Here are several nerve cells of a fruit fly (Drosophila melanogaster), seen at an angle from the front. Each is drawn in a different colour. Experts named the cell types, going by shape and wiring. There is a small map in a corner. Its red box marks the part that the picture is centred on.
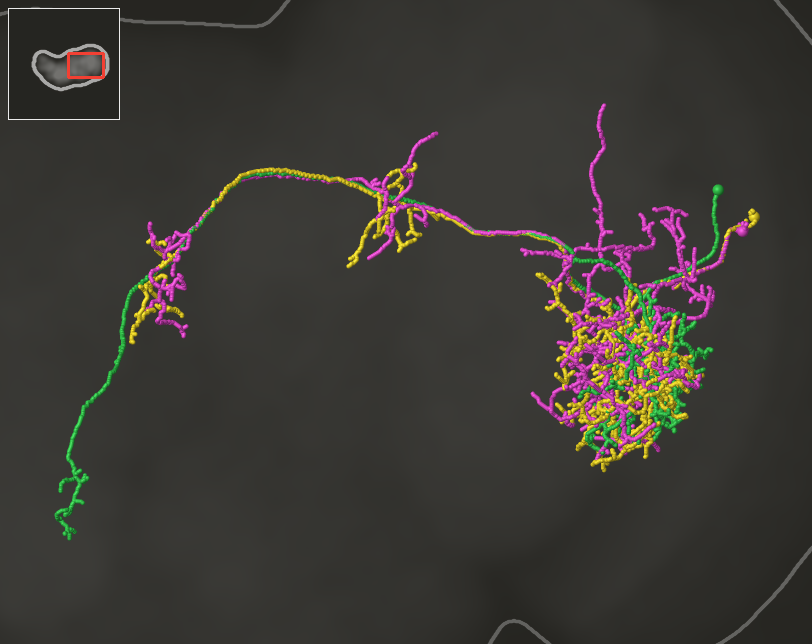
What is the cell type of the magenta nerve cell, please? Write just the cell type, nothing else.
AVLP192_b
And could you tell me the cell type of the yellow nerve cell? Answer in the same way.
AVLP192_a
